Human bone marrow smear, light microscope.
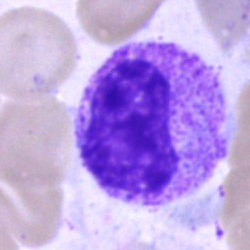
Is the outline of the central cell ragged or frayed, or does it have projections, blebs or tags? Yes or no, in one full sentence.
No, the cell lacks a rough edge; its outline is smooth.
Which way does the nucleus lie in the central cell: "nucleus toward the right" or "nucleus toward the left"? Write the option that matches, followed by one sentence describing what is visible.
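Nucleus toward the left. The nucleus sits off-centre, toward the left side of the cell.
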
